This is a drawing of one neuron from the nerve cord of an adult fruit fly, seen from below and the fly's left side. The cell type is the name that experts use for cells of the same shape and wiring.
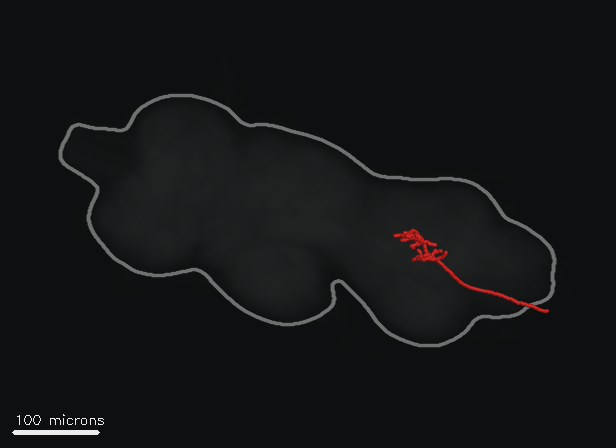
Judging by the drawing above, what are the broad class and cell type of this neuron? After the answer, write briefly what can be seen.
Its broad class is sensory neuron entering the nerve cord. The cell type is SNxx15. No cell body is drawn. From left to right in the picture it spans about 180 microns.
